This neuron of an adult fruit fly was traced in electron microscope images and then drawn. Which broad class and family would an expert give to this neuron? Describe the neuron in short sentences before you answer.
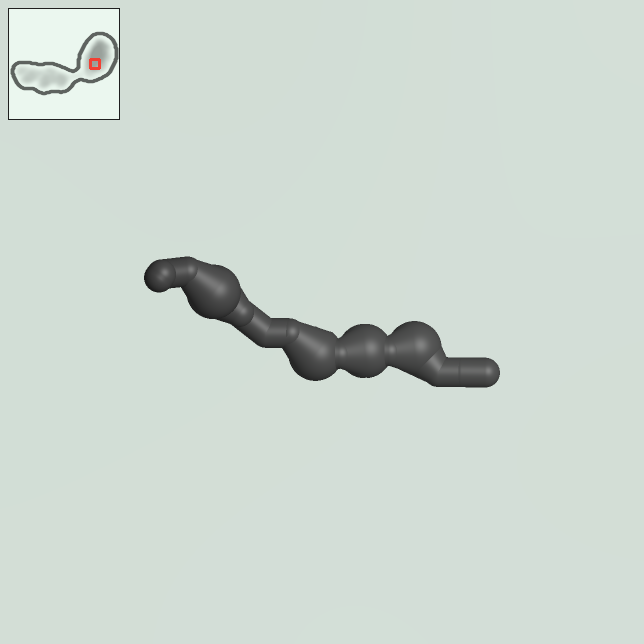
The drawing shows no cell body. In this view it is more than twice as wide as it is tall. It is a photoreceptor or other optic-lobe sensory neuron. The name of its family is class visual.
